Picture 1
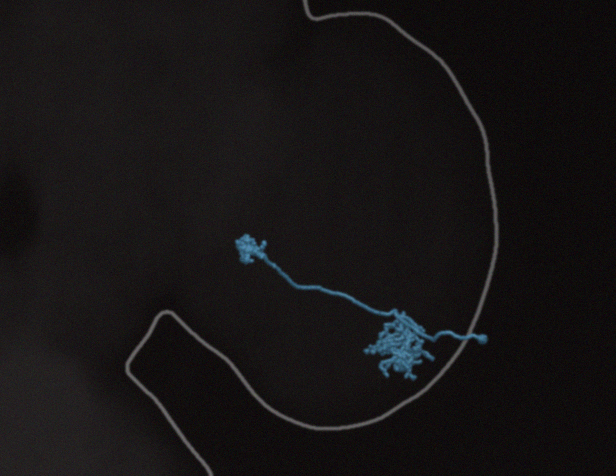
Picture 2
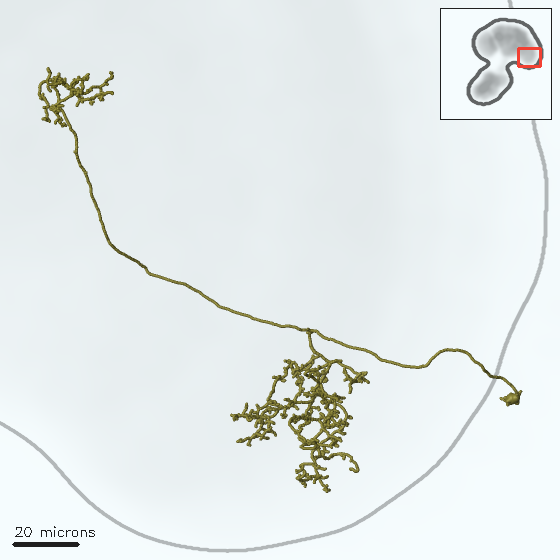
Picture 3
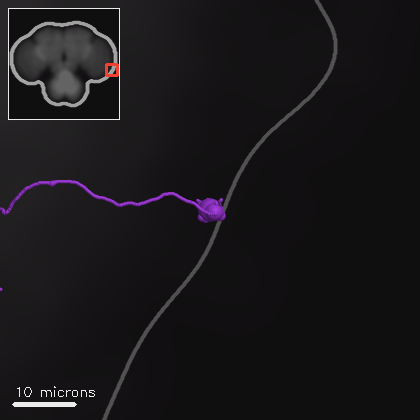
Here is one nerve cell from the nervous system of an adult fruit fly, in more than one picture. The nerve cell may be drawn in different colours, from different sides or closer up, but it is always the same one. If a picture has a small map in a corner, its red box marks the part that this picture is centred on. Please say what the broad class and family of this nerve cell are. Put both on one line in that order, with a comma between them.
optic-lobe intrinsic neuron, Tm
